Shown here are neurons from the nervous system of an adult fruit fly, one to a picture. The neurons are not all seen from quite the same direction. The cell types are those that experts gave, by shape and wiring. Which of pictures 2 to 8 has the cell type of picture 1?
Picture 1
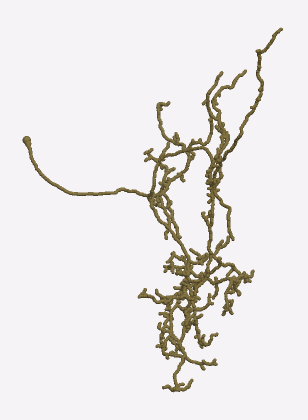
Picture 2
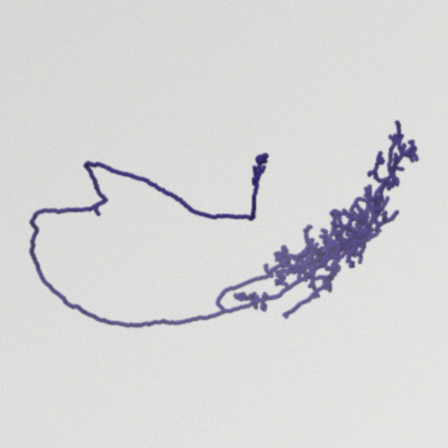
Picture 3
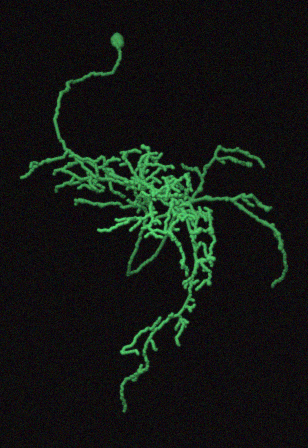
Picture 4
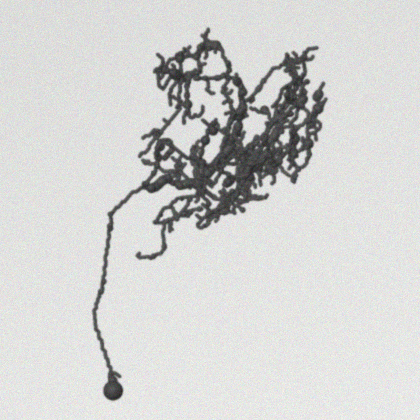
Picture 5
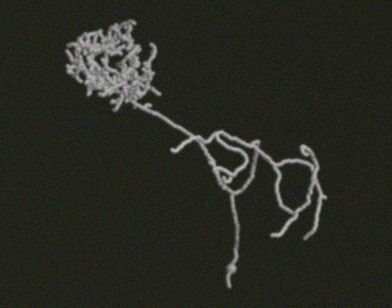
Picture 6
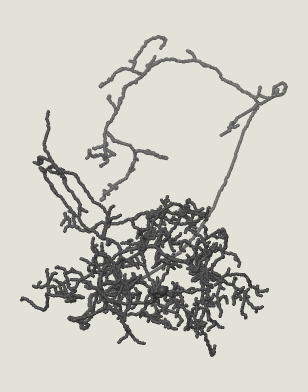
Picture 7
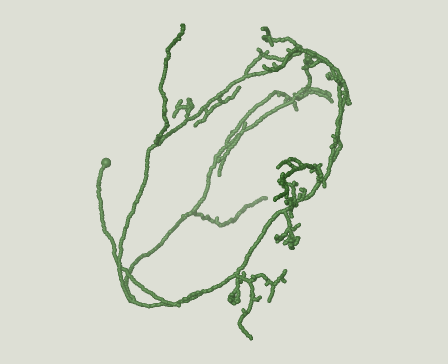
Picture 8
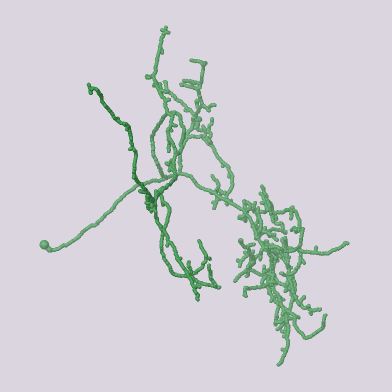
Picture 8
